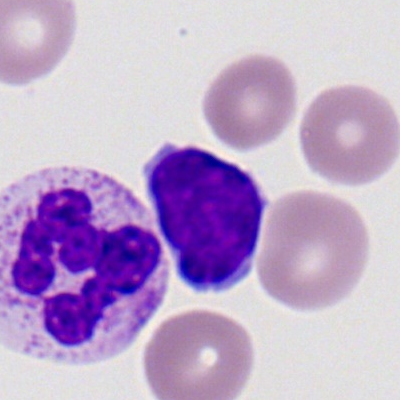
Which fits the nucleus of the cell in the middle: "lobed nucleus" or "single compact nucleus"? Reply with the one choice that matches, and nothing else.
Single compact nucleus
